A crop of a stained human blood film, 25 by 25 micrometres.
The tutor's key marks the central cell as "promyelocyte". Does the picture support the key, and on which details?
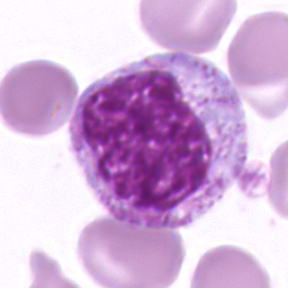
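Not a promyelocyte, I'd say; this one is a myelocyte. What settles it is the granules: fine purple ones scattered through the cytoplasm.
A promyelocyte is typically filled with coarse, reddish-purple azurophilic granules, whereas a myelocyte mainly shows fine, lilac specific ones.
The cytoplasm is also pale greyish-lilac rather than blue.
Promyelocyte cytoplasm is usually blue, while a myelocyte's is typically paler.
The round outline, and the small purple granular fragment touching the right edge, don't favour either name.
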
